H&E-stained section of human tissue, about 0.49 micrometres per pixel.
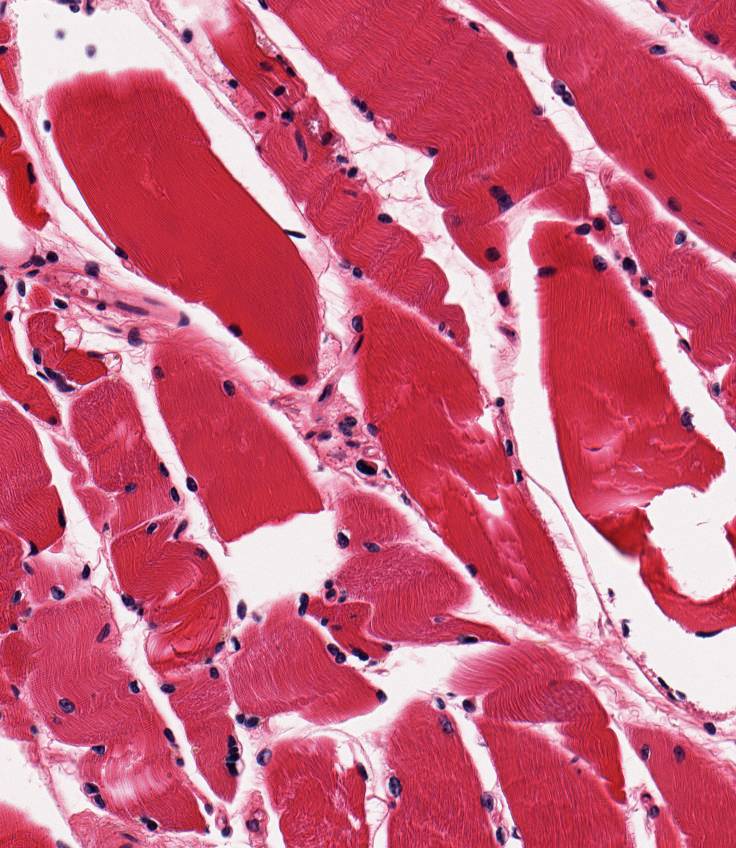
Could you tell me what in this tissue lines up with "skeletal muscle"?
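First, the name: this tissue is skeletal muscle.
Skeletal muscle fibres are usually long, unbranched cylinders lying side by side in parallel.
Second, what matches: most fibres here run in the same diagonal direction, from the upper left toward the lower right, in keeping with that parallel arrangement. Third, what else is seen: the nuclei are small, dark and oval, and lie at the edges of the fibres rather than in their centres. Many fibres are separated from one another by white gaps from shrinkage. Finally, no fat cells are present anywhere in the field.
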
